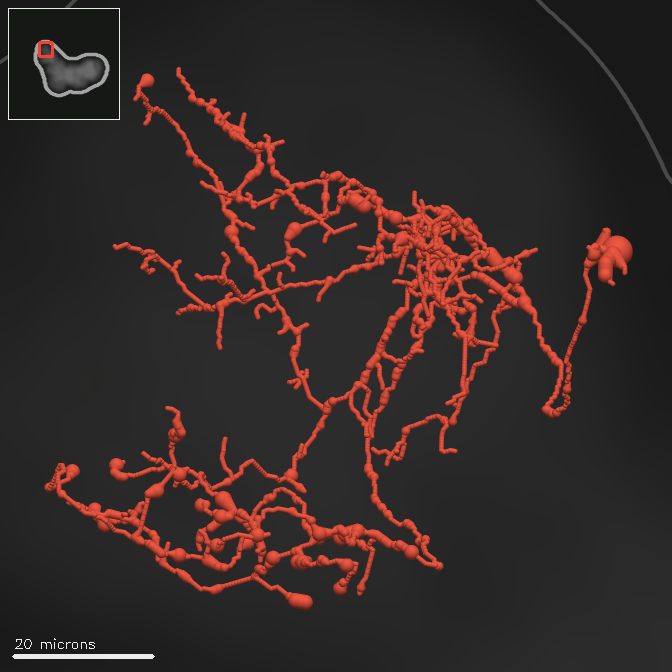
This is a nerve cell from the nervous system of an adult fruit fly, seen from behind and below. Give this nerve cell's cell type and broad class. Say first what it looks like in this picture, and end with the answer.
From left to right in the picture it spans about 85 microns. The picture shows dozens of branch ends. It is of cell type INXXX417. Its broad class is nerve-cord intrinsic neuron.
